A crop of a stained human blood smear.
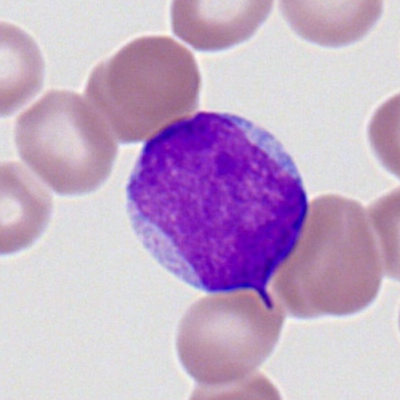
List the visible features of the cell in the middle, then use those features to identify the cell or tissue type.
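First comes the outline, which is round. Next, the nucleus fills most of the cell. In the cytoplasm no vacuoles are seen. Finally, a small pointed tail projects from the bottom edge of the cell. The cell is a myeloblast.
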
